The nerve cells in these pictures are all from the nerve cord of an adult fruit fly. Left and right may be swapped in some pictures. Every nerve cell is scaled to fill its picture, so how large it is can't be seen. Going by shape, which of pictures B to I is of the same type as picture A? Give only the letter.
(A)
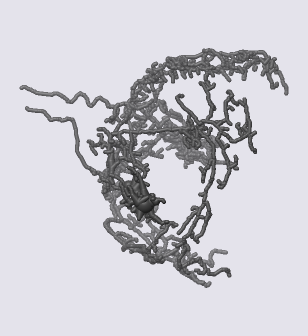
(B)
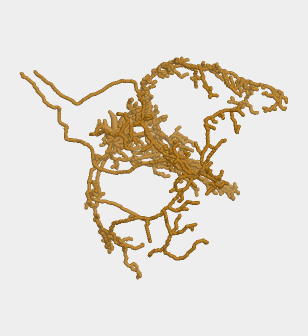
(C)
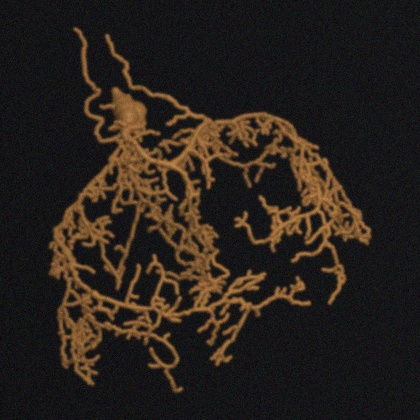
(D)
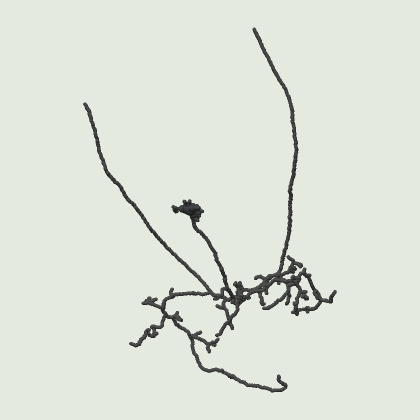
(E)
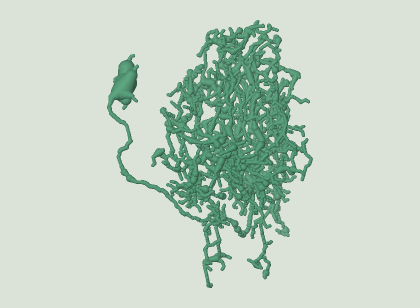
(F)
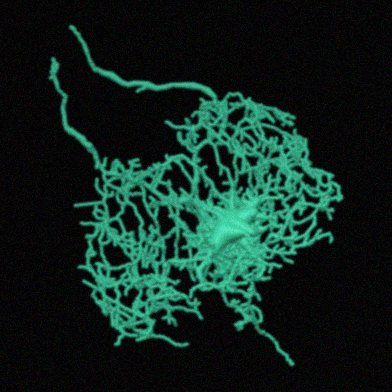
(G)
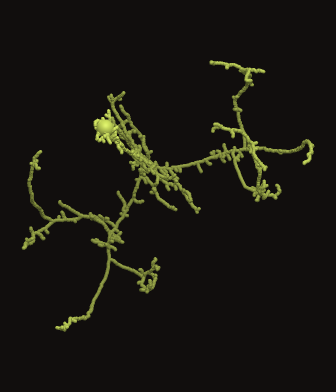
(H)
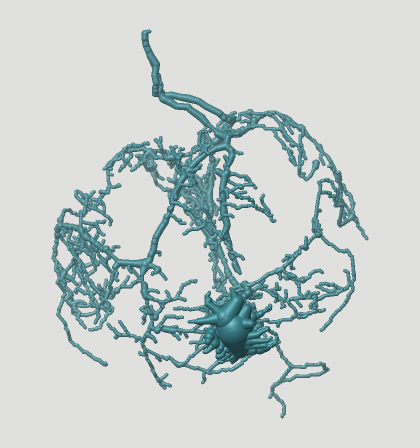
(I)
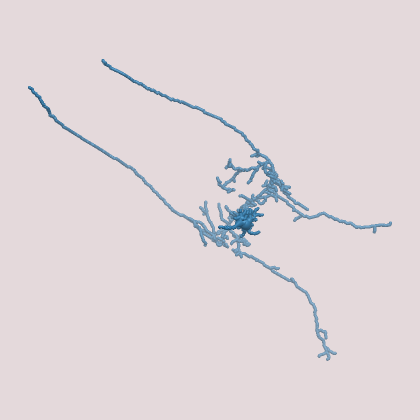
C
